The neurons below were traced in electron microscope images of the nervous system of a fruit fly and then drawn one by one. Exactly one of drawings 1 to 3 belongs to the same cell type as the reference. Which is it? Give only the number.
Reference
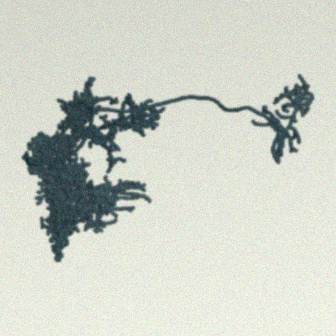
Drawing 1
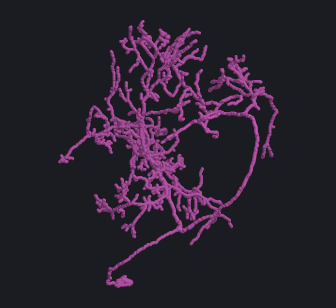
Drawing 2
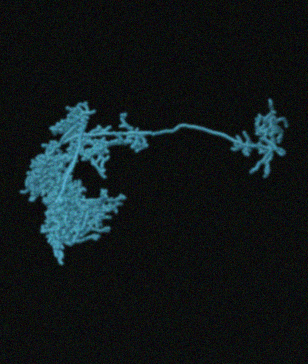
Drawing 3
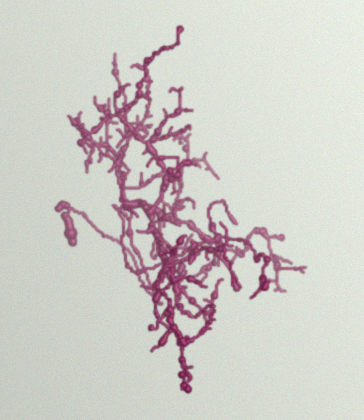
2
